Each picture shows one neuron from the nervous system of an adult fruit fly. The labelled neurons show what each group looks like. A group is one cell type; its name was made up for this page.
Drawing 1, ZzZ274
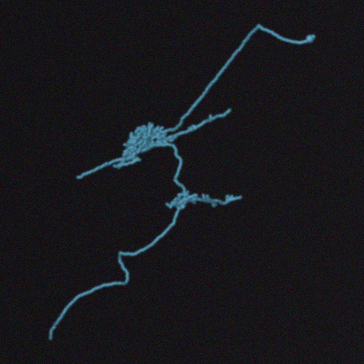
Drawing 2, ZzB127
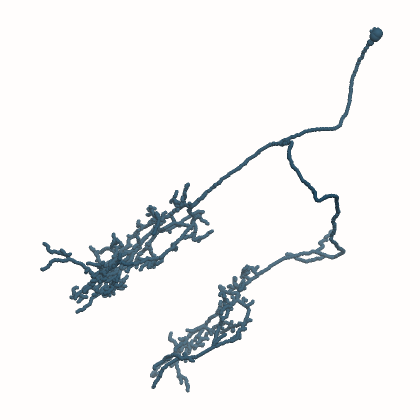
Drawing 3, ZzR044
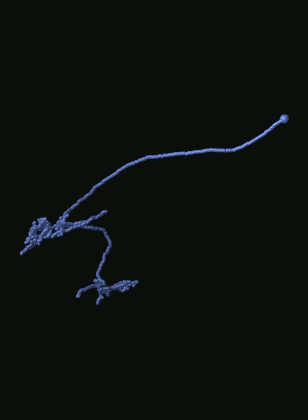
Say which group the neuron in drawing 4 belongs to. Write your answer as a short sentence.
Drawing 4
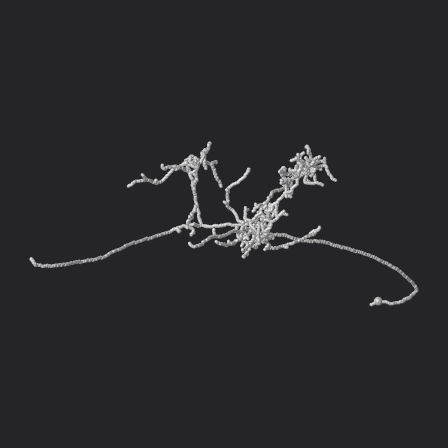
It belongs to ZzZ274.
